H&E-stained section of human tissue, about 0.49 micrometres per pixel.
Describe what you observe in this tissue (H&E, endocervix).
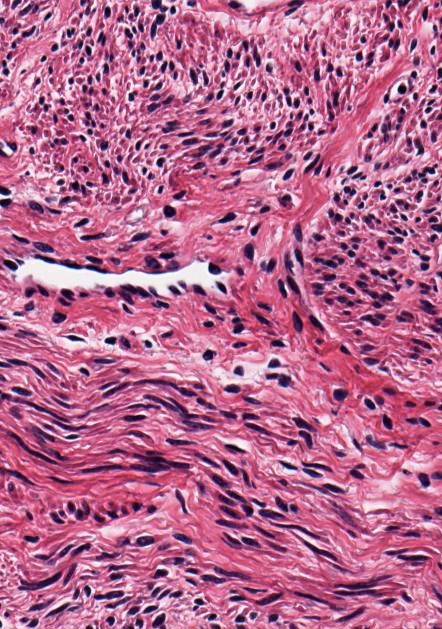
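The upper half of the field is densely cellular, crowded with small oval to spindle-shaped dark nuclei. The lower half consists of wavy bundles of spindle cells with elongated dark nuclei, running mostly from side to side. No fat cells are present.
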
